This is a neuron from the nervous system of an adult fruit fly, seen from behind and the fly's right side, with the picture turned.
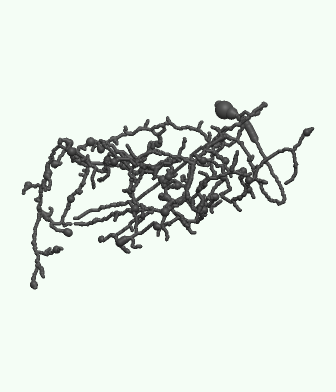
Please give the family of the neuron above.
hemilineage TRdm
